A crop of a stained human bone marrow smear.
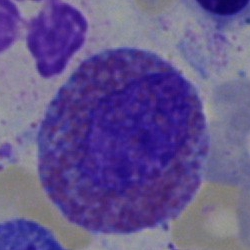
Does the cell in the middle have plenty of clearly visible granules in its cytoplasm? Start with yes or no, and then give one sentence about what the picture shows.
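Yes. Many reddish-purple granules are scattered across the cell.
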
